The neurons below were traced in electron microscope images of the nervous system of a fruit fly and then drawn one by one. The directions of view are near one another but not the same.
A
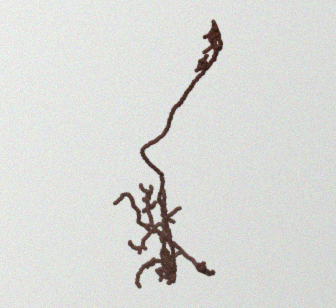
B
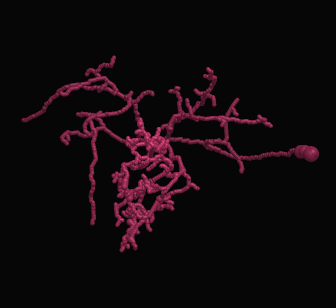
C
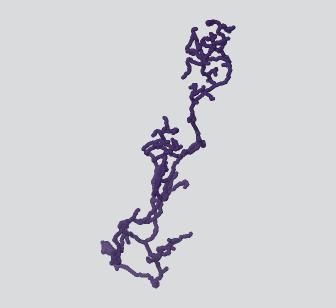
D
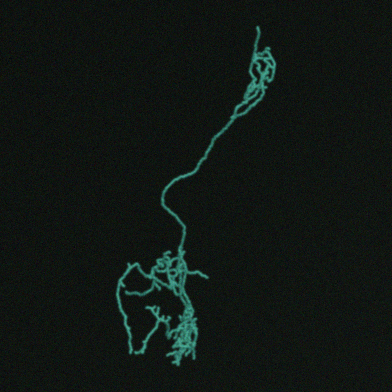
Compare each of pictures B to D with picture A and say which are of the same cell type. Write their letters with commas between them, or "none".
D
